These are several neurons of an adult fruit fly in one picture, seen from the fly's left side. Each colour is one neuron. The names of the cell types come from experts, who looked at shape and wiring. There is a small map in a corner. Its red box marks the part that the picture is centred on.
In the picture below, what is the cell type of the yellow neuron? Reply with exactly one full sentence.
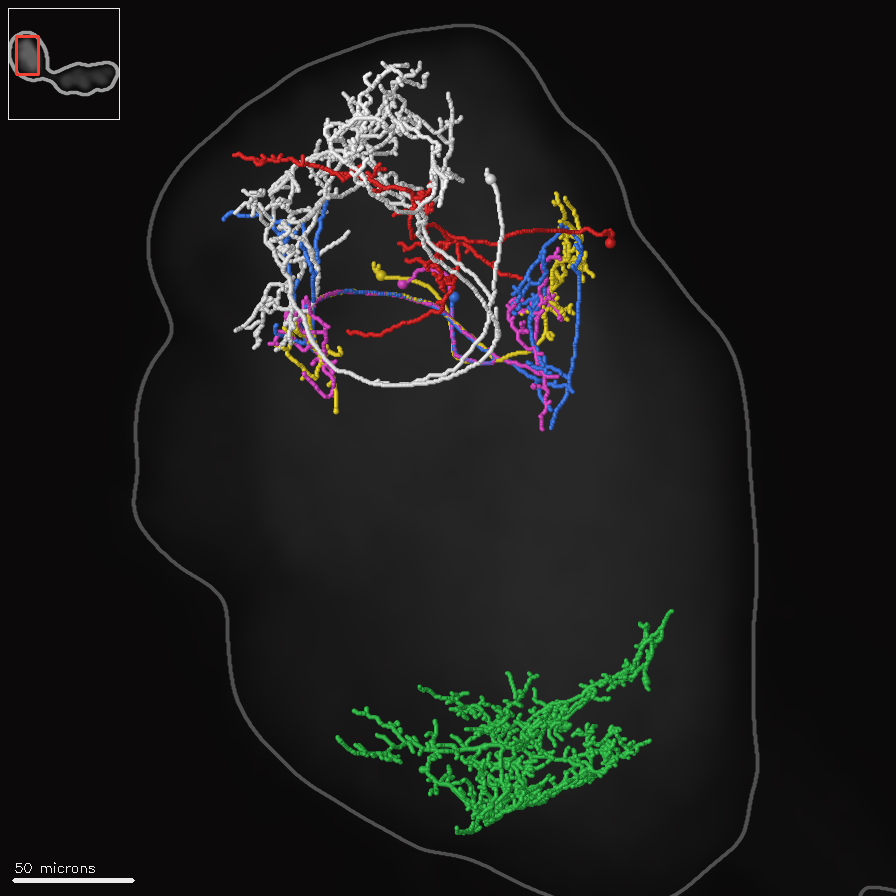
This neuron has been assigned cell type CB4112.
